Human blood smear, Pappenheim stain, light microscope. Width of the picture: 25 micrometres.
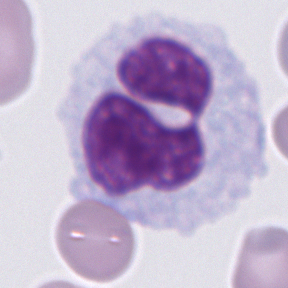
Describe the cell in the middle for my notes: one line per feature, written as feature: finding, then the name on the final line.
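Edge: irregular, faintly ruffled
Nucleus: folded, a narrow pale cleft separating upper from lower part
Nucleolus: none visible
Cytoplasm: abundant, surrounding the nucleus on all sides
Name: monocyte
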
